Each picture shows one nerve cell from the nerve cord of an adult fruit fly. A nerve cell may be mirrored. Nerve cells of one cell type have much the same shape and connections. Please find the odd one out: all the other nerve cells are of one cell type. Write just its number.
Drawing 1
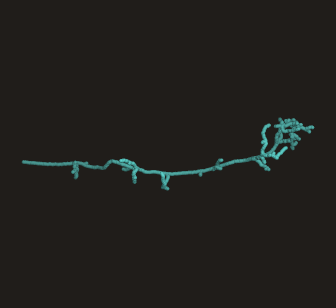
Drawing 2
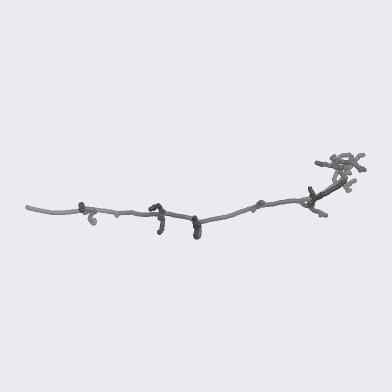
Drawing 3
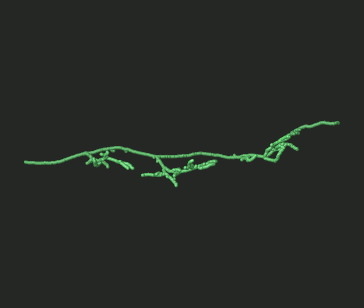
3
